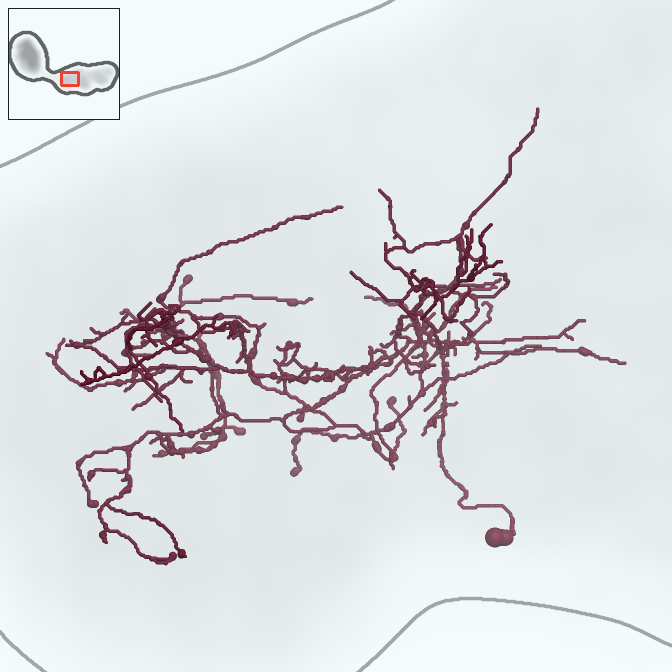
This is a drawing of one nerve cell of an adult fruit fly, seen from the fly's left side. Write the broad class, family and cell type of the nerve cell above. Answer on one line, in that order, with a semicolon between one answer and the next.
nerve-cord intrinsic neuron; hemilineage 12A; IN12A056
